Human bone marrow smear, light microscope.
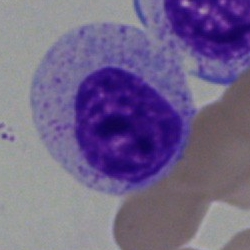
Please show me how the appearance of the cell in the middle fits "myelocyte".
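Checking this myelocyte point by point, start with the chromatin.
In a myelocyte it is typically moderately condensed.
Here it is dark purple and clumped, with paler gaps between the clumps, in keeping with that. Next, position: the nucleus sits off-centre toward the lower right of the cell. Last, the cytoplasm: pale greyish blue, forming a broad rim that is widest on the upper left side.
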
